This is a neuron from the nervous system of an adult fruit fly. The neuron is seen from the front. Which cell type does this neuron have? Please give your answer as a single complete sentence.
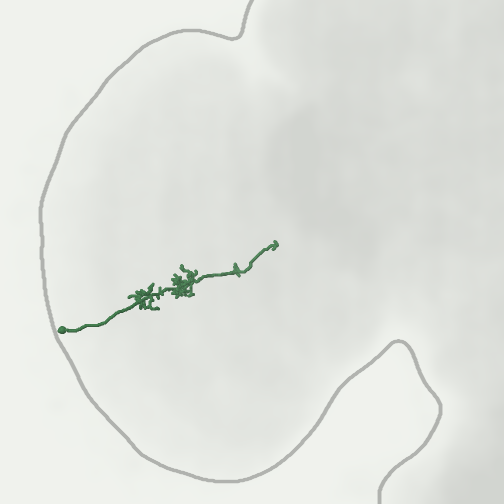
The cell type that this neuron has is TmY18.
